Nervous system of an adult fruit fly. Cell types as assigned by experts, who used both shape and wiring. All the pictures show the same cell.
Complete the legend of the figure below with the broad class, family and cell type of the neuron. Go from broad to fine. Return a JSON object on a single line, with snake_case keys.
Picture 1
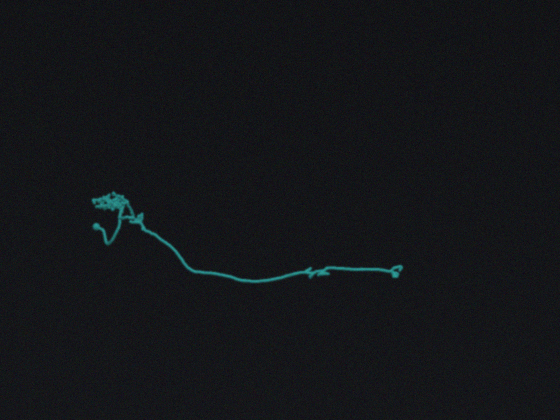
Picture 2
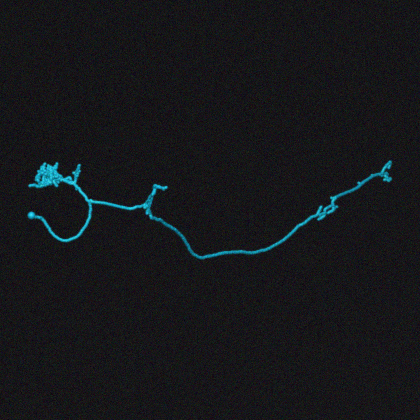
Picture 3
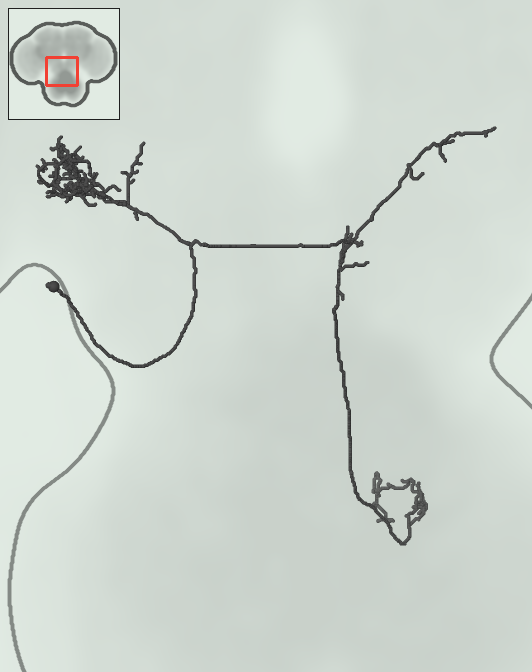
{"broad_class": "descending neuron", "family": "hemilineage LB7", "cell_type": "DNge094"}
